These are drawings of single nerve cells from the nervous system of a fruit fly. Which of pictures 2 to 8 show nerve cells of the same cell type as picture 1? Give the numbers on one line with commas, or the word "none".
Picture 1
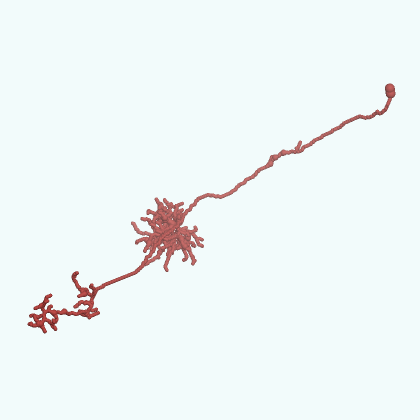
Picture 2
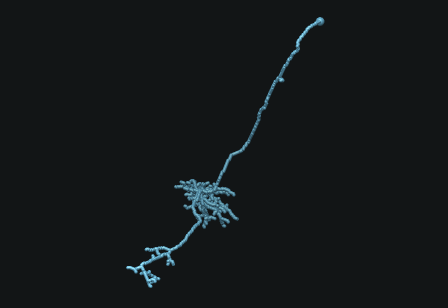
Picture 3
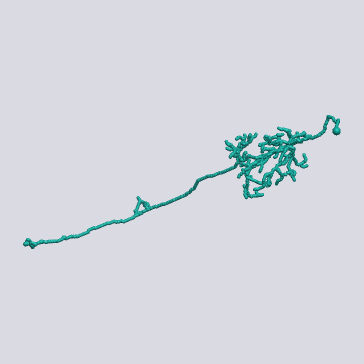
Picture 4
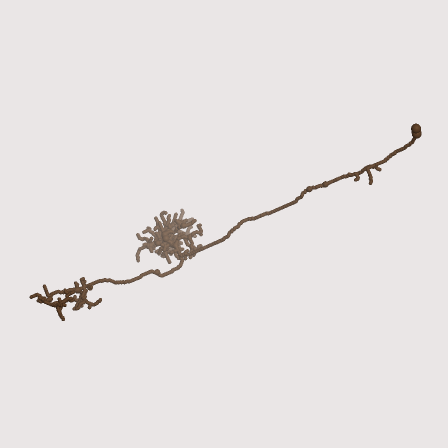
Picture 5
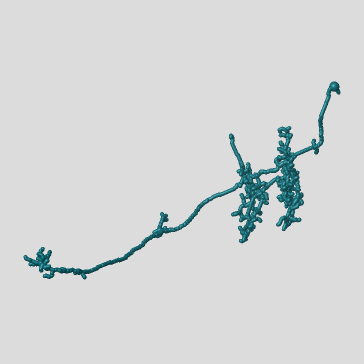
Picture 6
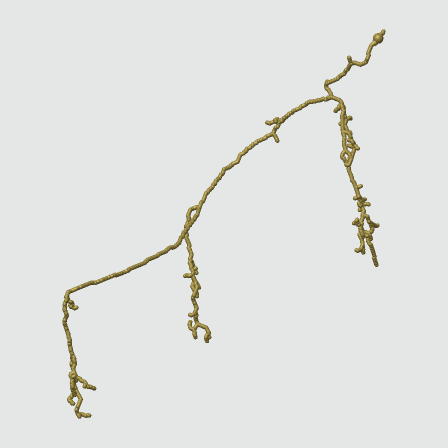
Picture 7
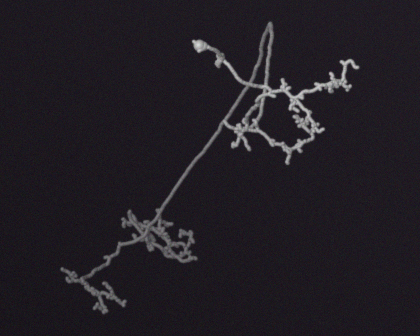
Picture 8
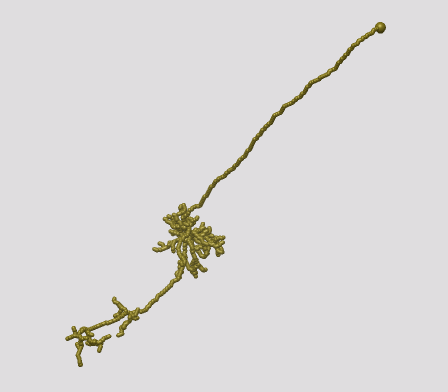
2, 4, 8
